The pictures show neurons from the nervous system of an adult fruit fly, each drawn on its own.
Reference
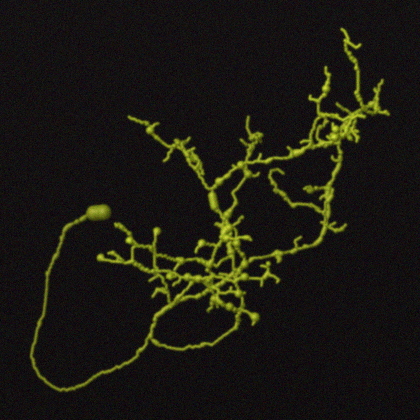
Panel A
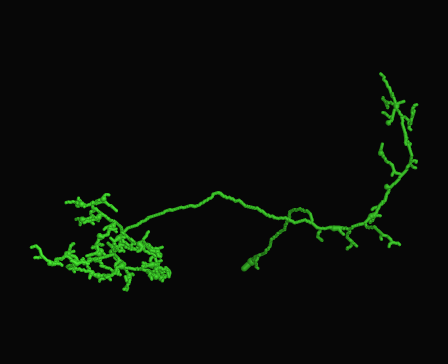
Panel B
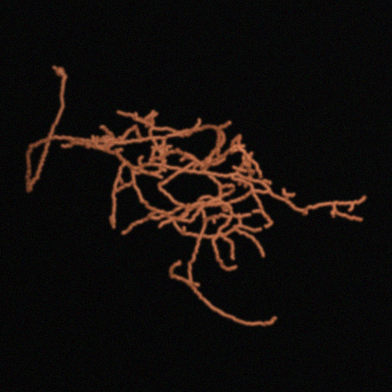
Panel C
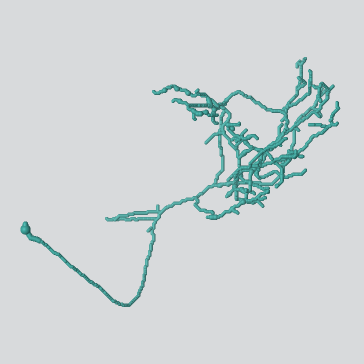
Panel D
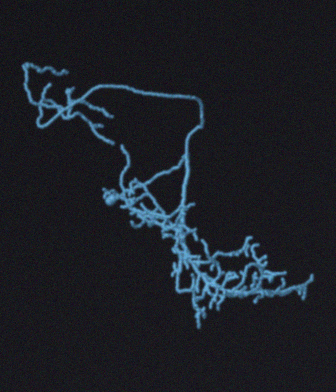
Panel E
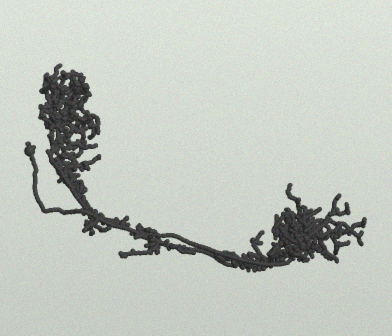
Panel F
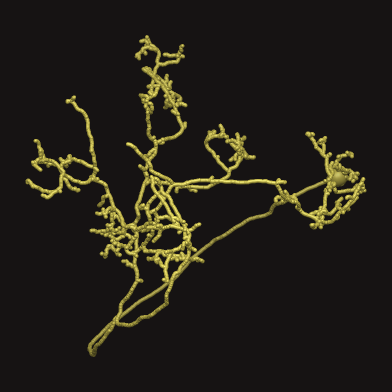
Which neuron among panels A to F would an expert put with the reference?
F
